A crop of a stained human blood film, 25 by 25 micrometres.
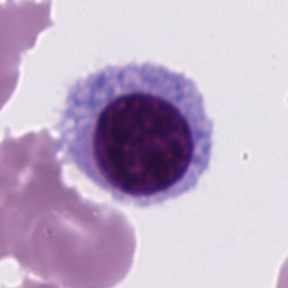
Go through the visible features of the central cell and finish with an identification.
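To begin with the outline, the cell is round, and its edge is finely uneven and slightly fuzzy. Next, the nucleus lies a little off centre, toward the lower right of the cell. The cytoplasm comes third: it is mottled, with small pale patches scattered through the blue. Finally, no distinct pink or purple granules are present in it. It is a hairy cell.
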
